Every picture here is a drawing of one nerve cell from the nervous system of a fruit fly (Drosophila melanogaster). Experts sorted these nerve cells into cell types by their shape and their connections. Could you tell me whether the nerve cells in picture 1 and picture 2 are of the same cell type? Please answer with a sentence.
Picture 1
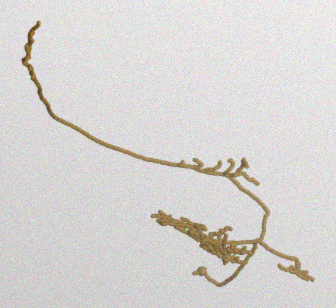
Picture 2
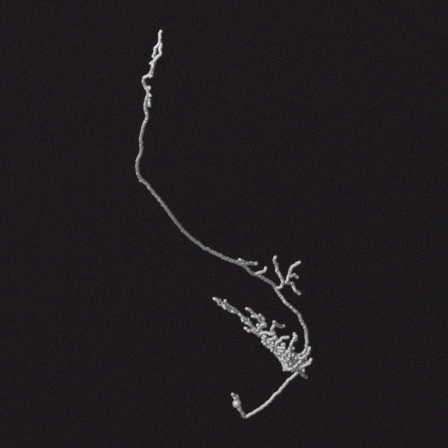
They are of the same cell type.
